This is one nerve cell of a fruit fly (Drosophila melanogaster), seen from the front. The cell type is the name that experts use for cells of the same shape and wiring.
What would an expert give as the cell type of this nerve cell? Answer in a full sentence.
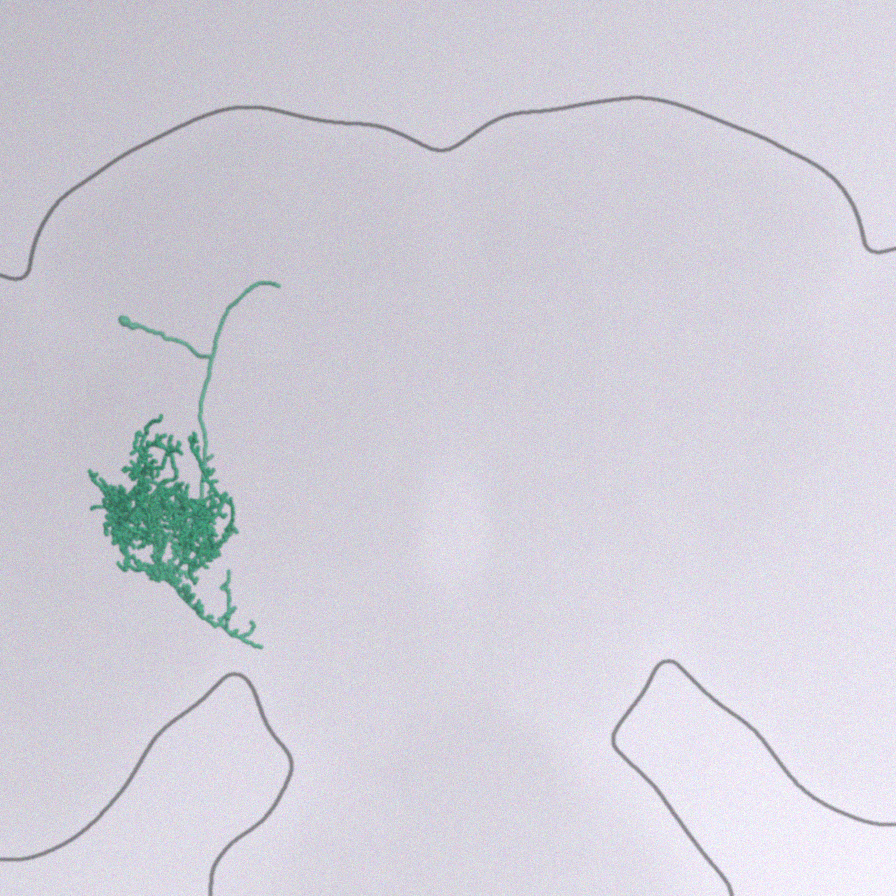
The cell type is AVLP475_a.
